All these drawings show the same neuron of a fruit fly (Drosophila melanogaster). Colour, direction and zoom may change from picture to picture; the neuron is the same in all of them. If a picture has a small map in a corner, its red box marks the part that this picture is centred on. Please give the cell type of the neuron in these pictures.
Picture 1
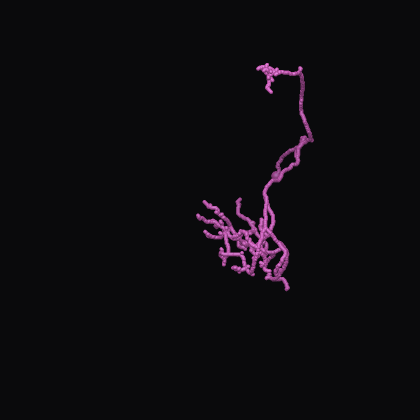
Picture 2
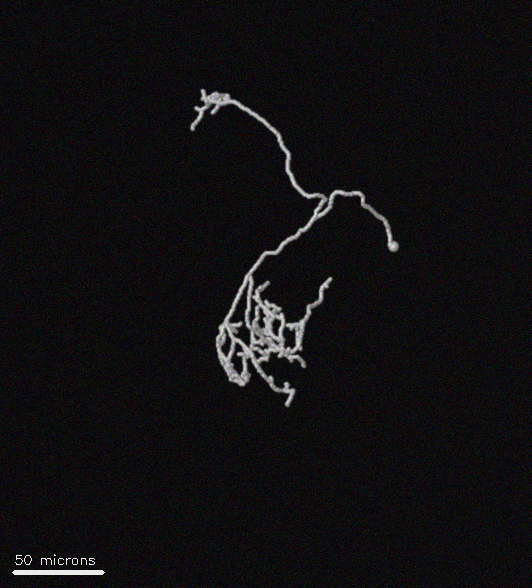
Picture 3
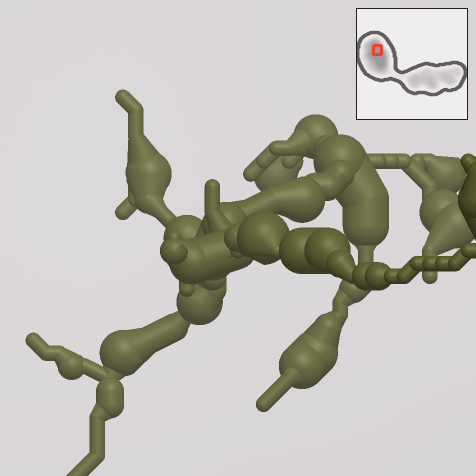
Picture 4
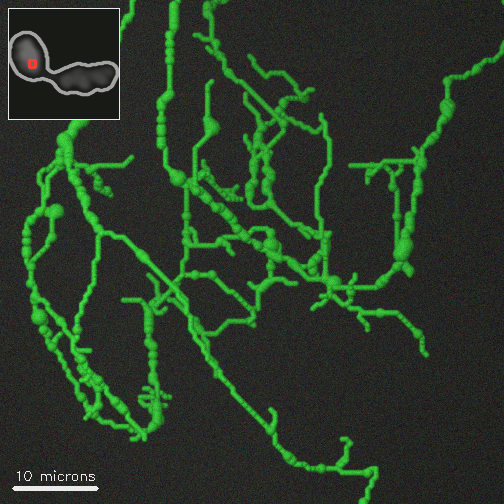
LC43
